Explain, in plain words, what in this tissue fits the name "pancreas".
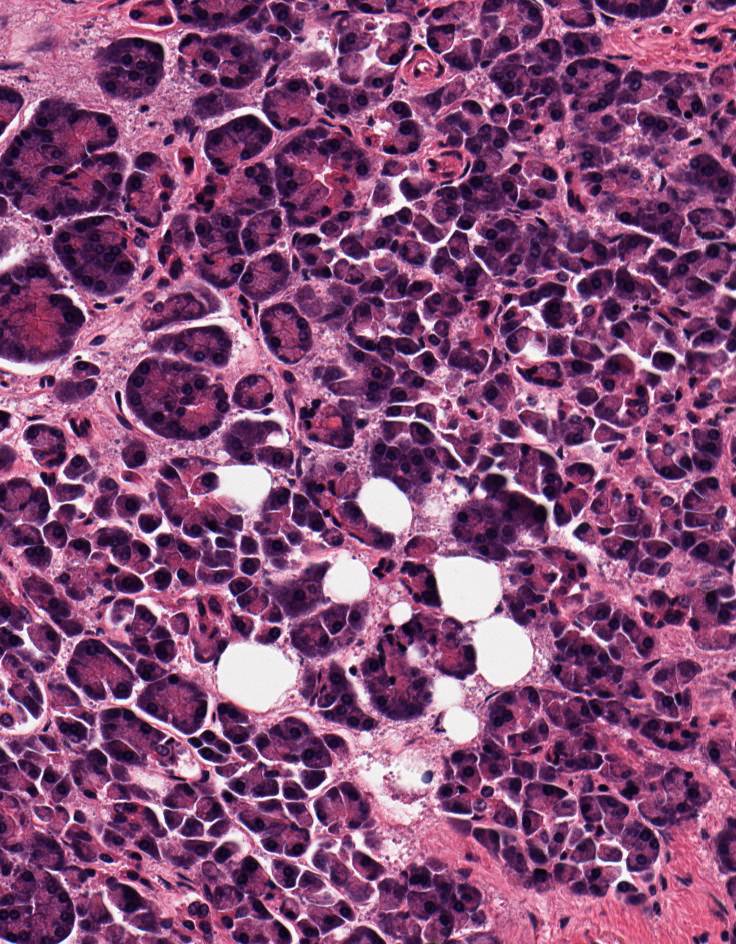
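This tissue is pancreas. The field is filled with closely packed small rounded clusters of glandular cells, separated by thin pink strands of stroma.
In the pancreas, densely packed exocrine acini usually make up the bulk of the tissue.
The closely packed clusters here fit that arrangement. The glandular cells have round dark nuclei set toward the outer edge of each cluster.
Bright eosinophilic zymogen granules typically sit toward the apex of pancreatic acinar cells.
In the larger clusters at the upper left, the cytoplasm toward the centre of each cluster is pink and granular, which agrees with this. A band of denser pink fibrous tissue runs along the lower right corner.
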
